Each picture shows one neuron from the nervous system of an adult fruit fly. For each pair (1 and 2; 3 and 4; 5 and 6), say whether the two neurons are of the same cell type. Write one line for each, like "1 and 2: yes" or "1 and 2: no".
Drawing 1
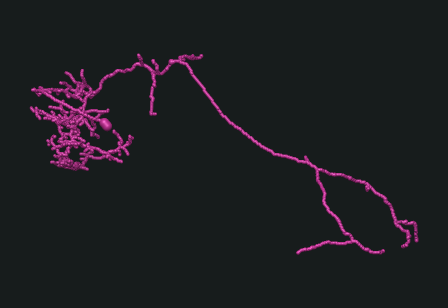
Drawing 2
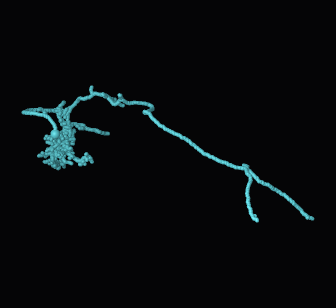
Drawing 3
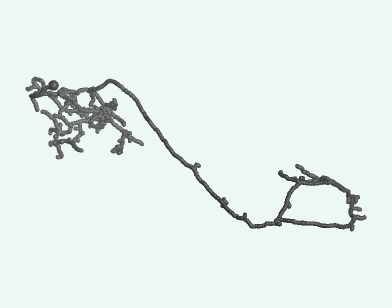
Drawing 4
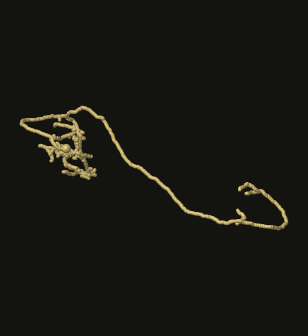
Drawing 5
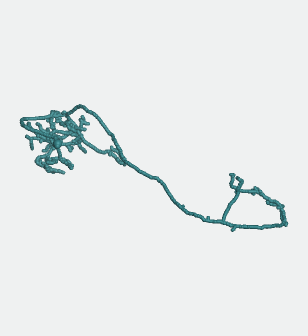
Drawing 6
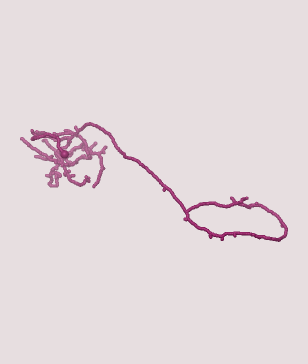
1 and 2: no
3 and 4: yes
5 and 6: yes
